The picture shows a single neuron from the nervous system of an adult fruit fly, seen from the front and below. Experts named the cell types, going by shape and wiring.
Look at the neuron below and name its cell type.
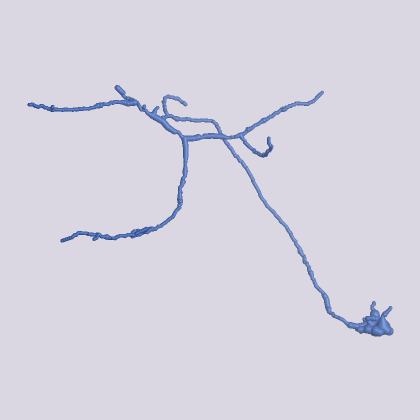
IN06B065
